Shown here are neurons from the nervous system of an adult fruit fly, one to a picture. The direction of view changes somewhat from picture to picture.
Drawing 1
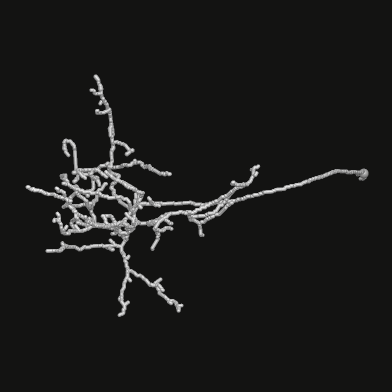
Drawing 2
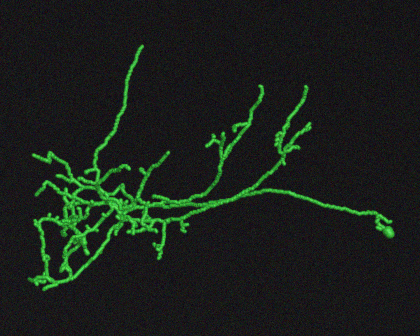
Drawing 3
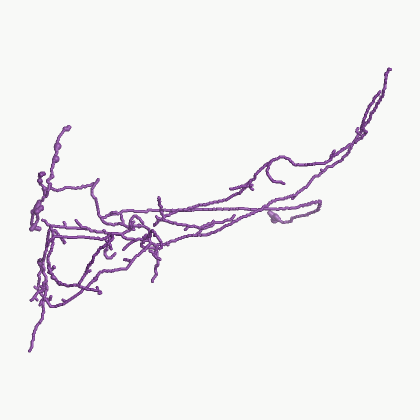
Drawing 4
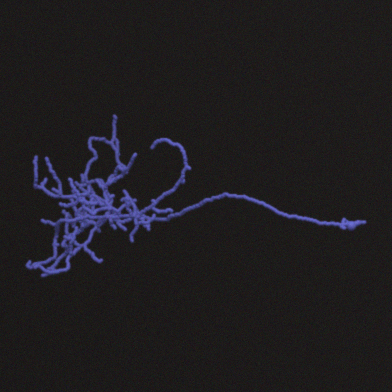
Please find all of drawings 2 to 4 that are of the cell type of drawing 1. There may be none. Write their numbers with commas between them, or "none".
4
